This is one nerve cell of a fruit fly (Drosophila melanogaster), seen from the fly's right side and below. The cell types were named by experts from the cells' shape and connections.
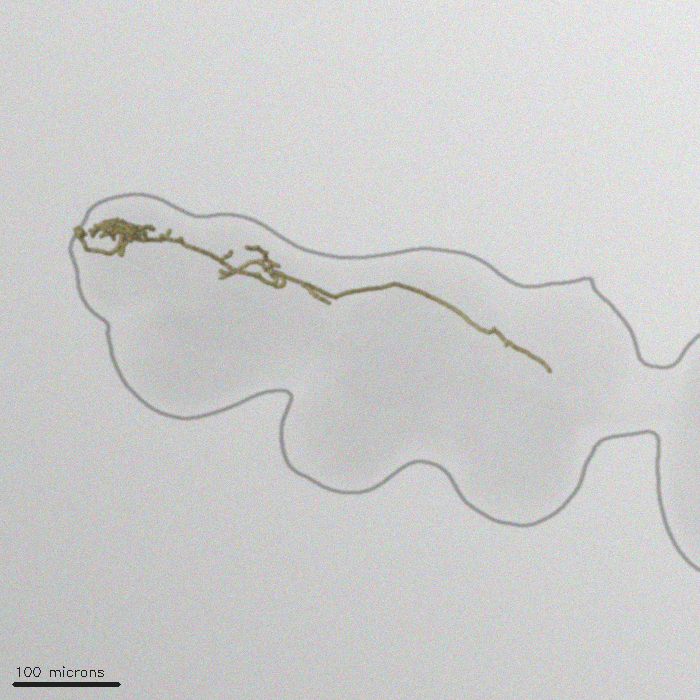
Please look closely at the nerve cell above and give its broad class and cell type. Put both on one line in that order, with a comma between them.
nerve-cord intrinsic neuron, INXXX249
